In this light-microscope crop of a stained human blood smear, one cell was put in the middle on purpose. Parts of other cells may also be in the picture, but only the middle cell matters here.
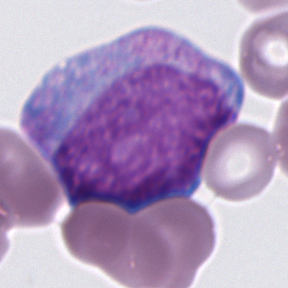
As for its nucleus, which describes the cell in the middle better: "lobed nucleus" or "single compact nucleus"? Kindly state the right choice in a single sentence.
It is a single compact round, oval or kidney-shaped nucleus that the cell has.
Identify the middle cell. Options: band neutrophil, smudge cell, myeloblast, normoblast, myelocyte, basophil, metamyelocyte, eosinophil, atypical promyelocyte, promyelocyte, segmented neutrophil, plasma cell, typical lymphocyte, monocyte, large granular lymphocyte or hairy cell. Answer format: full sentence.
Within this crop, an atypical promyelocyte occupies the central position.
